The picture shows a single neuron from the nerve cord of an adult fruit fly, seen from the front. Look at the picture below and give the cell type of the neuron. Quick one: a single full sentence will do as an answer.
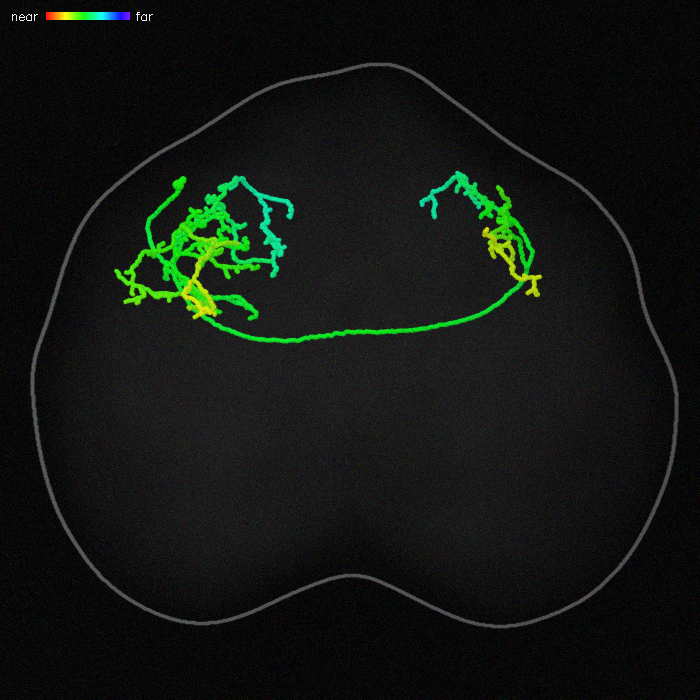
The cell type IN19B069 is the type of this neuron.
